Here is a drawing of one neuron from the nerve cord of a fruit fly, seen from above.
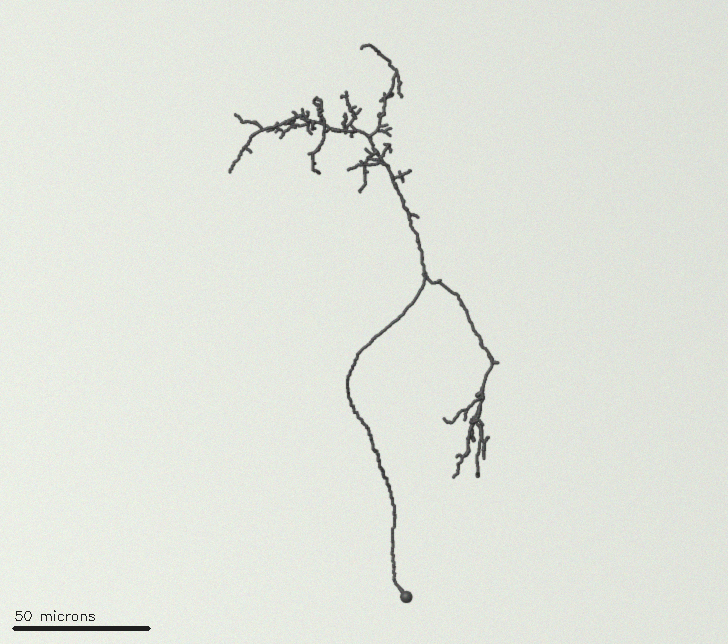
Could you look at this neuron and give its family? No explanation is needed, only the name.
hemilineage 21A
